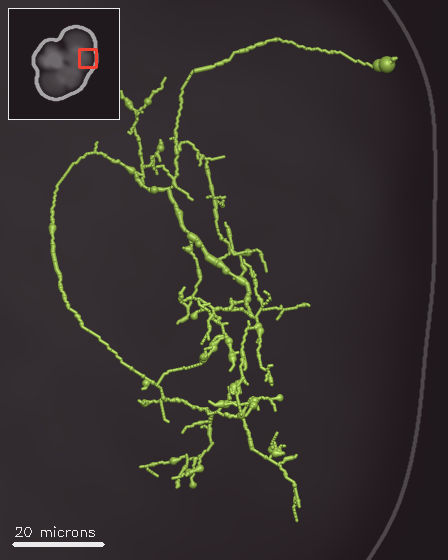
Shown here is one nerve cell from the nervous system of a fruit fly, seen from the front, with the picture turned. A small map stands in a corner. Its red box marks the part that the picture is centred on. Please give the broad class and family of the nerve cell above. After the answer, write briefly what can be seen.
This is a central-brain intrinsic neuron. Its family is hemilineage SLPal1. The cell body is at the upper right of the picture. By the scale bar it is about 110 microns tall in this view. Dozens of branch ends can be seen.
